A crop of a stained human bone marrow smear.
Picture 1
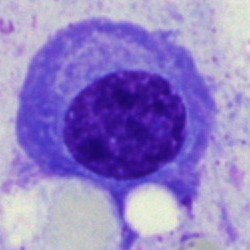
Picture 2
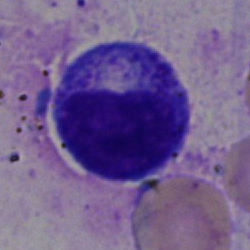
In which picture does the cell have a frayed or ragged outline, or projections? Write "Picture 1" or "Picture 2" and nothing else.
Picture 1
